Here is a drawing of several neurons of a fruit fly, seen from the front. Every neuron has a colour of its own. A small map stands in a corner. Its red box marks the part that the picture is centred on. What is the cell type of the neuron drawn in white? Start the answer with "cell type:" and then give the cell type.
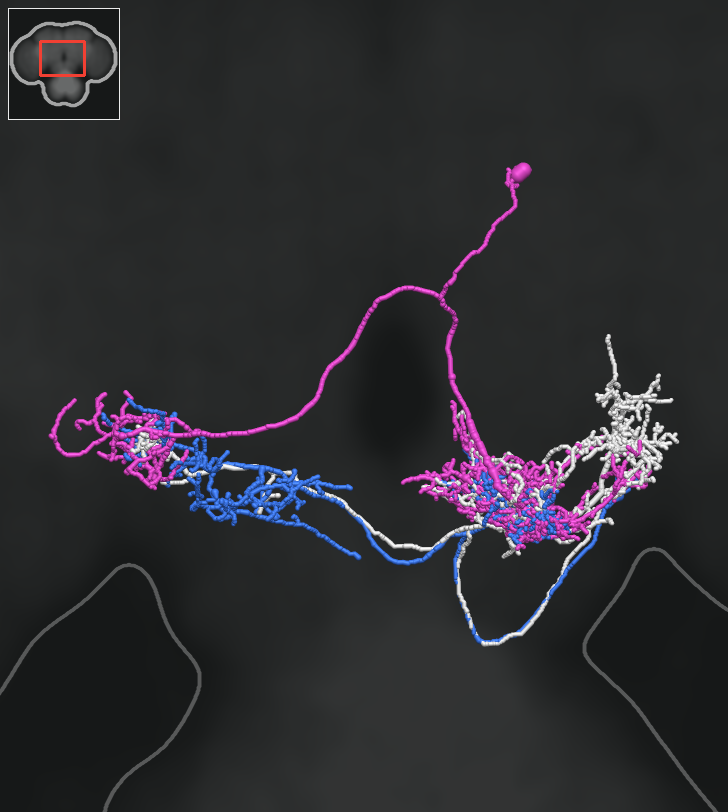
cell type: CB0432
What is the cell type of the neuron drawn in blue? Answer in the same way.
cell type: AMMC008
